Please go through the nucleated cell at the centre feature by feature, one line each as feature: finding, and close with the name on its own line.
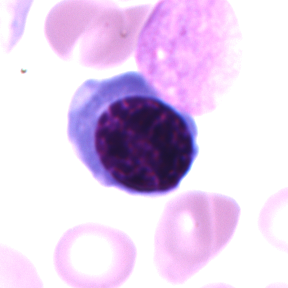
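Nuclear position: off-centre, over toward the right
Nucleolus: none to see
Cytoplasmic rim: widest on the left
Granules: none in the cytoplasm
Cell: normoblast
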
